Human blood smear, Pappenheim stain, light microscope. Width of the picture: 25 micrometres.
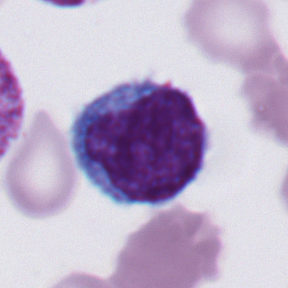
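Typical lymphocyte, roughly round in outline and about 12 micrometres across, with a nucleus of about 10 micrometres. Its chromatin is dense, dark purple and coarsely clumped. No distinct granules are seen in the cytoplasm. Short fine projections roughen the upper edge of the cell.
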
